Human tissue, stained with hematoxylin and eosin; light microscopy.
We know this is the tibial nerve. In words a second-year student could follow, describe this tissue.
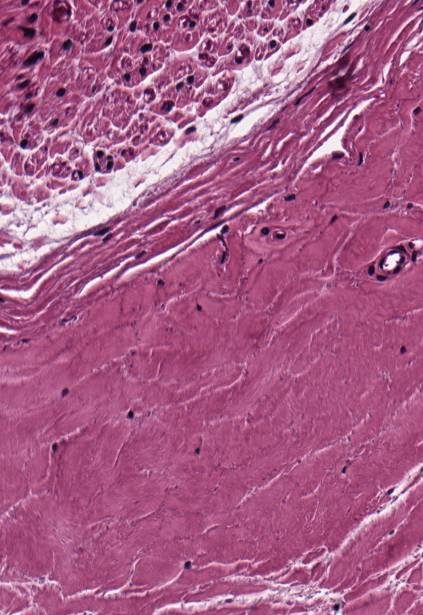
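Dense, uniformly pink fibrous tissue fills most of the field, from the middle down to the bottom edge. Its fibres lie in broad wavy bands running mostly across rather than up and down; its nuclei are sparse, small and dark. The upper left corner holds a separate compartment of closely packed rounded profiles with dark nuclei.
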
